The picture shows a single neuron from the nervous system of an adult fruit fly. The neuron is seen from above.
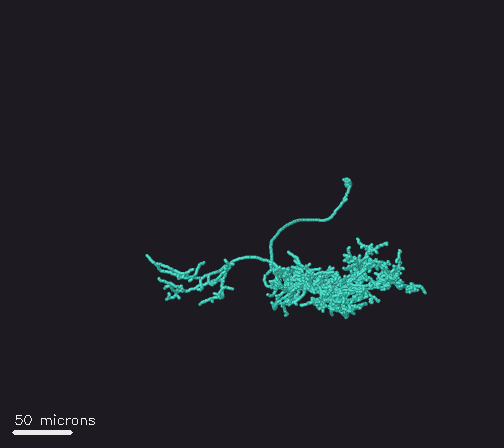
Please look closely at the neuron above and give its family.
hemilineage VESa2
